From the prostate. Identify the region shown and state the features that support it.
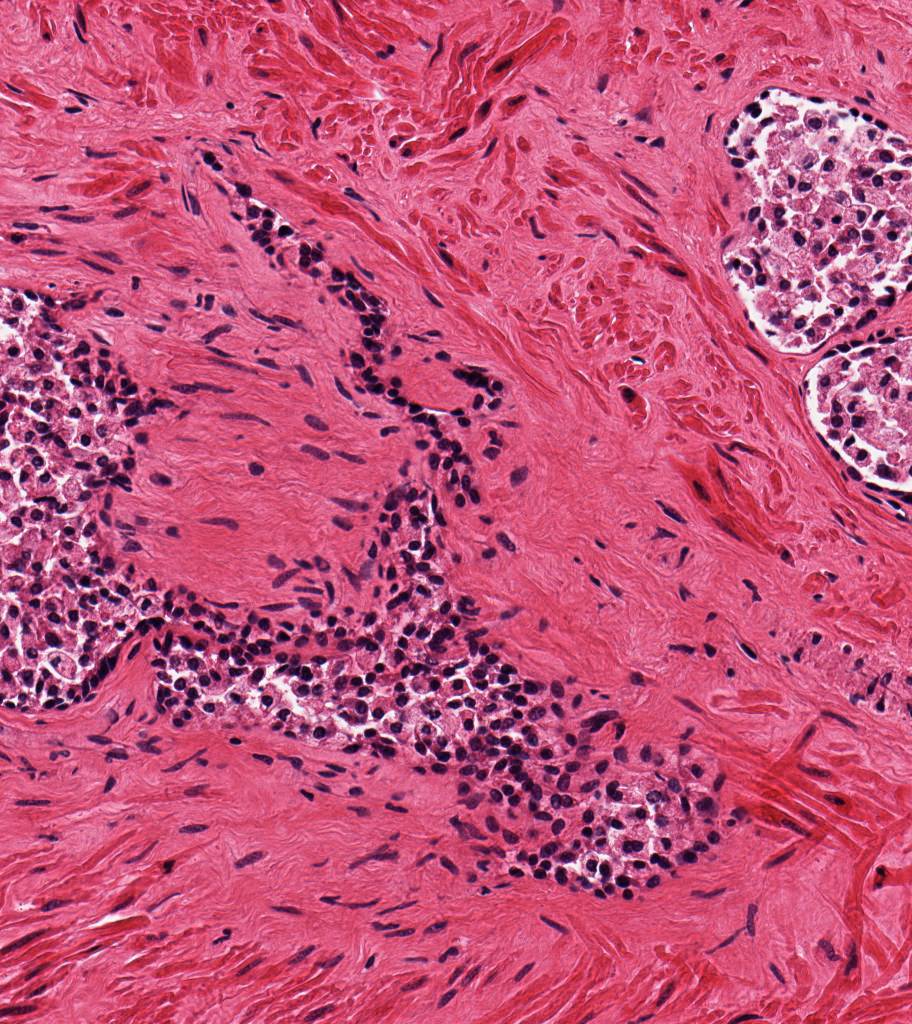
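This is fibromuscular stroma, dense pink tissue filling most of the field. It consists of spindle cells with elongated nuclei in pink fibrillary bundles running in varying directions.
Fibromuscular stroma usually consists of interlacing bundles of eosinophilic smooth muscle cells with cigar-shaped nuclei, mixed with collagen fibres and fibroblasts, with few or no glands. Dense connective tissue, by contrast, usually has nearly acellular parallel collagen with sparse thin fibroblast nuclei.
Nests and cords of small cells lie scattered within it, including two rounded nests at the upper right edge; none forms a glandular lumen.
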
